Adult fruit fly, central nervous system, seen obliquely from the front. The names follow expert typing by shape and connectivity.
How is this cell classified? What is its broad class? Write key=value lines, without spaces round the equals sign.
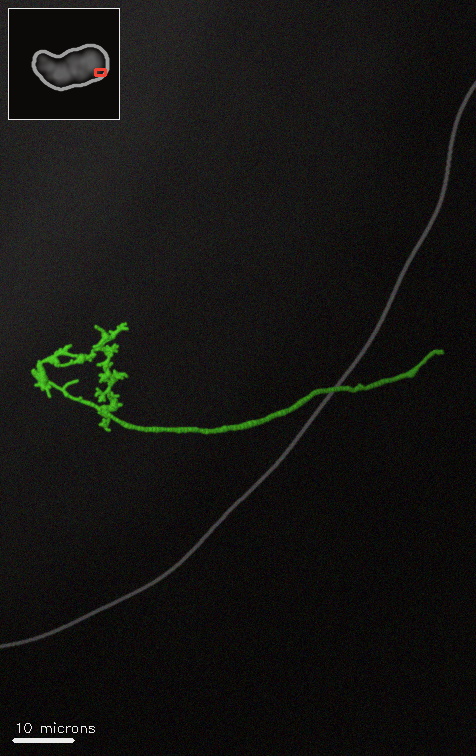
broad_class=optic-lobe intrinsic neuron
